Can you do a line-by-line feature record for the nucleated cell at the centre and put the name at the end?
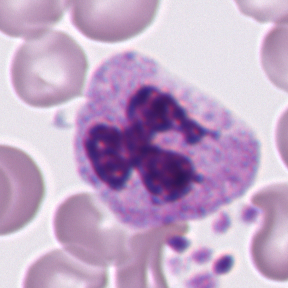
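Outline: roughly round to oval, smooth
Nucleus: several lobes joined by narrow connections
Nucleoli: none visible
Cytoplasm: fine lilac granules, densely scattered throughout
Cell: segmented neutrophil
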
